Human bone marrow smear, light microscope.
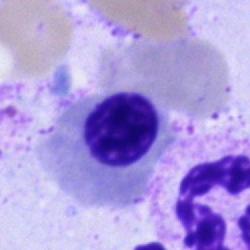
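Erythroblast at the centre of the smear. Checked in turn, its outline is irregular rather than smoothly round, its nucleus sits off-centre toward the top, its chromatin is dark purple and coarsely clumped, and no nucleolus is visible.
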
